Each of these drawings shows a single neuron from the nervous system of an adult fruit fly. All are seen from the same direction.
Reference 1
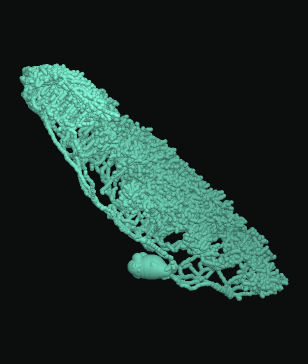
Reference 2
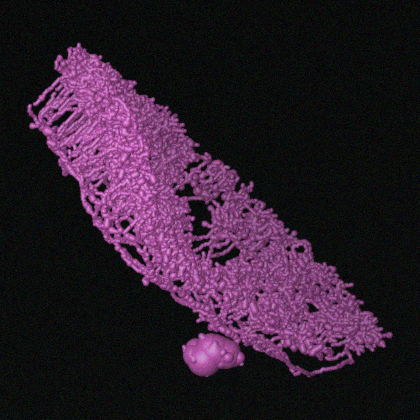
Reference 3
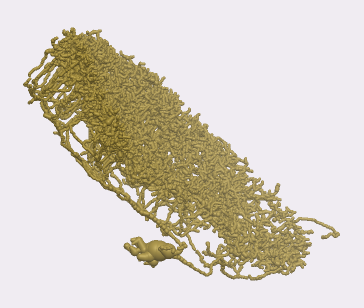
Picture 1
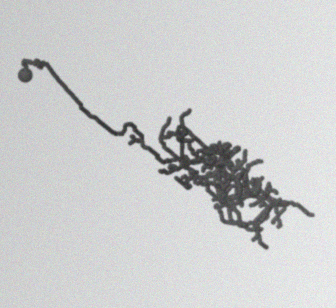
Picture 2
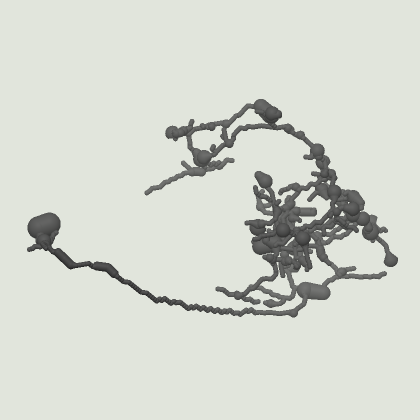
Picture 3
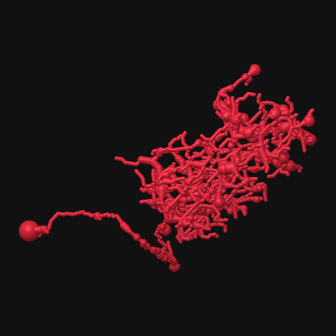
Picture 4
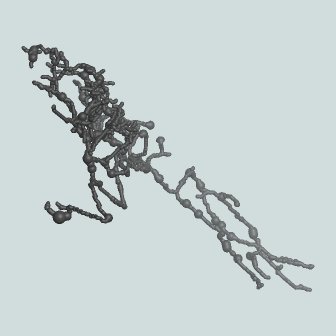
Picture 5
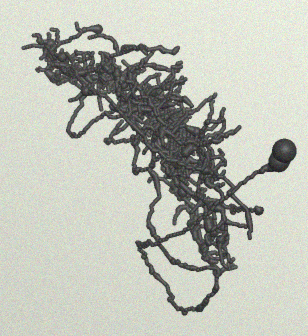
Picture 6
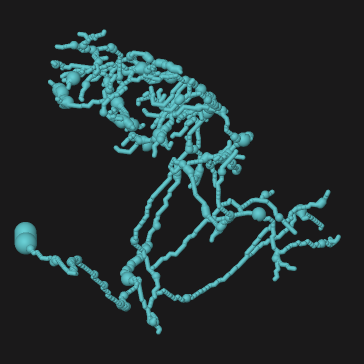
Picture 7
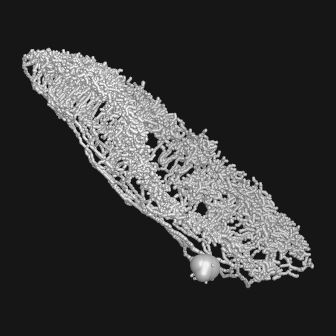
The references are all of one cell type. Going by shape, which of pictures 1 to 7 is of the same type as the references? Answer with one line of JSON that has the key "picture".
{"picture": 7}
